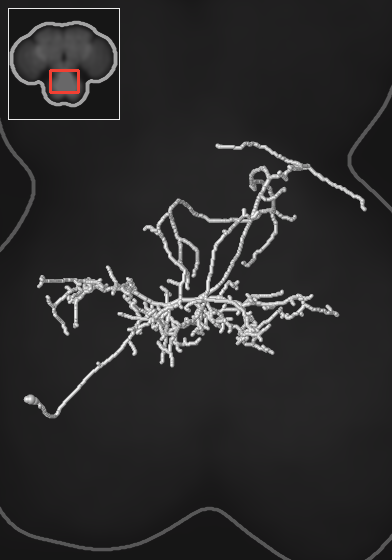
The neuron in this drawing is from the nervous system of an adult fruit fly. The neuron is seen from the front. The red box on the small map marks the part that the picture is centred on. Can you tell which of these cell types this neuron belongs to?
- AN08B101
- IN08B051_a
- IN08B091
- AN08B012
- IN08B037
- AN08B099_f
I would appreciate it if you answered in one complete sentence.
The cell type carried by this neuron is IN08B051_a.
